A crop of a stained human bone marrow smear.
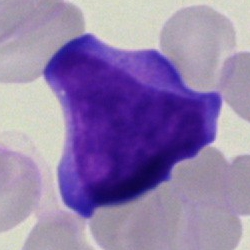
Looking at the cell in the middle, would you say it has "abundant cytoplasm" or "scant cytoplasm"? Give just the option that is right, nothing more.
Scant cytoplasm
